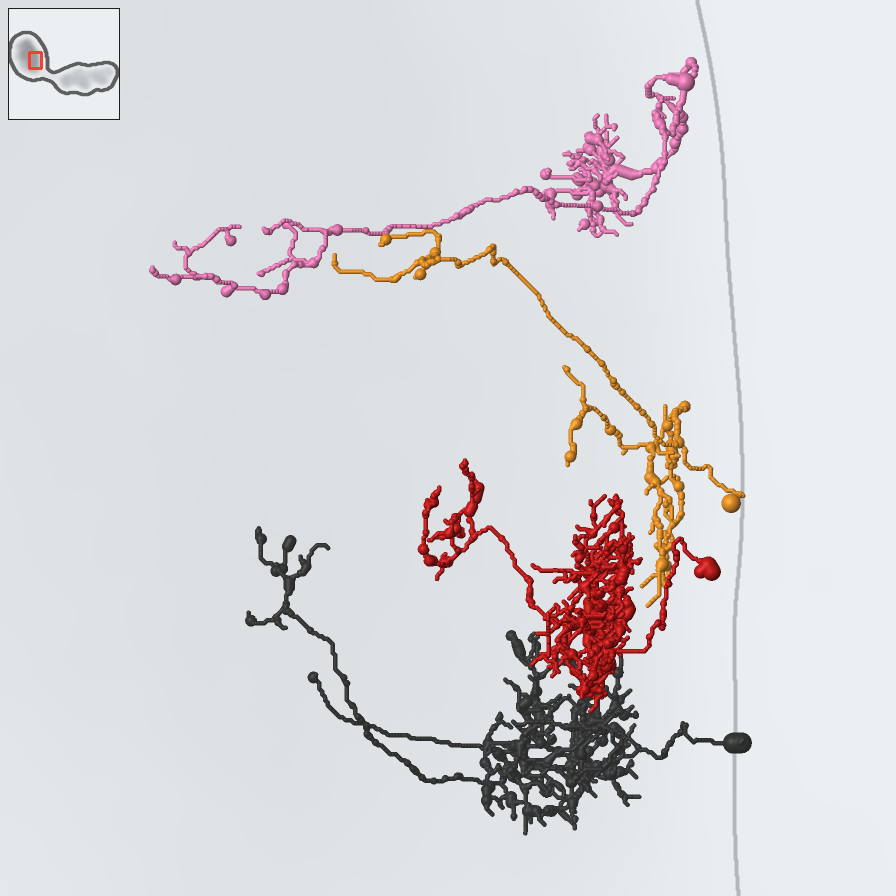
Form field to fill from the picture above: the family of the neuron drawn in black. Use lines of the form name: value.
family: Y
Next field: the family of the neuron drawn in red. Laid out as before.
family: Tlp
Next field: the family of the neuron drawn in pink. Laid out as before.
family: LPC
